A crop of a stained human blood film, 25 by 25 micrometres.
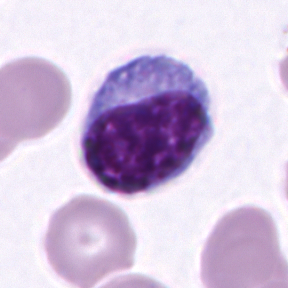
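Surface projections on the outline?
None; outline smooth.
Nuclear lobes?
None; nucleus a single unlobed mass.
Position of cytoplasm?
Broad cap above the nucleus.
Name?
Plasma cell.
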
